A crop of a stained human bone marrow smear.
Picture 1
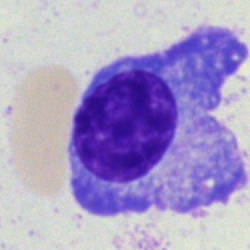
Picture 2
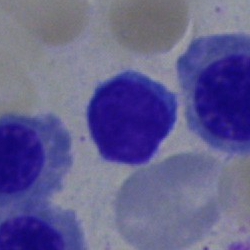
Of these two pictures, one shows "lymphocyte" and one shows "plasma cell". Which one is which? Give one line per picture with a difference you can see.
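Picture 1 shows a plasma cell: The cytoplasm is abundant, covering more area than the nucleus.
Picture 2 shows a lymphocyte: The cytoplasm is only a very thin blue rim around the nucleus.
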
